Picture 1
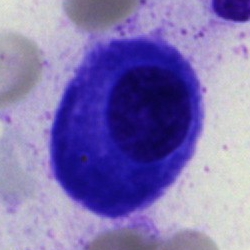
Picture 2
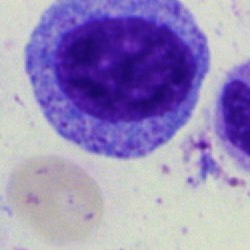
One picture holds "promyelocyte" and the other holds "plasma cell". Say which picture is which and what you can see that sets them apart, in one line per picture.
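Picture 1 is a plasma cell. No granules are seen in the cytoplasm.
Picture 2 is a promyelocyte. The cytoplasm is speckled with many fine purple granules.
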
